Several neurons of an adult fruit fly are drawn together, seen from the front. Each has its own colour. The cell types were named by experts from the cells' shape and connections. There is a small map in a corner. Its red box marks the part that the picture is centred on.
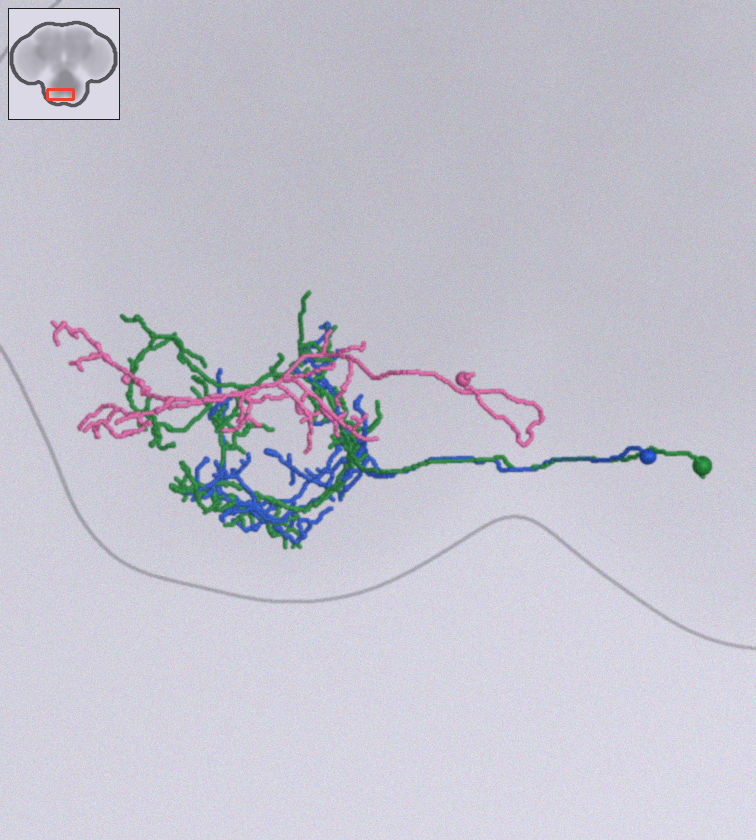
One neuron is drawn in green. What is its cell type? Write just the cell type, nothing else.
IN14A088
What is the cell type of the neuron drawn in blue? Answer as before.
IN14A110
